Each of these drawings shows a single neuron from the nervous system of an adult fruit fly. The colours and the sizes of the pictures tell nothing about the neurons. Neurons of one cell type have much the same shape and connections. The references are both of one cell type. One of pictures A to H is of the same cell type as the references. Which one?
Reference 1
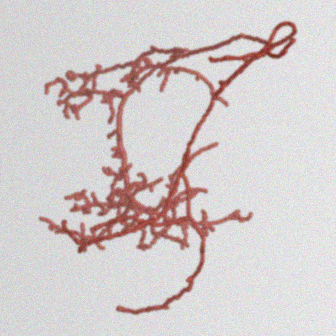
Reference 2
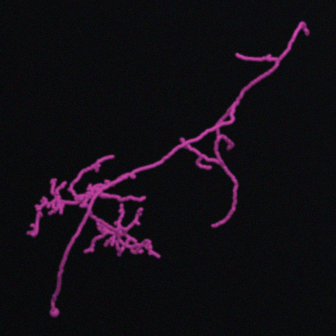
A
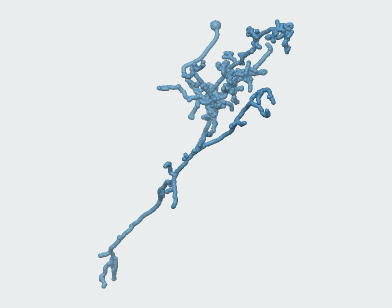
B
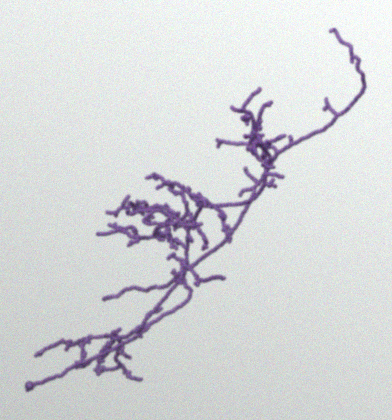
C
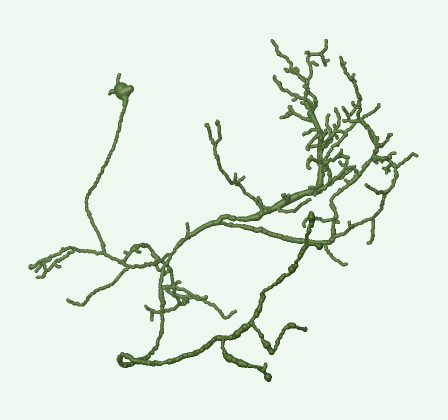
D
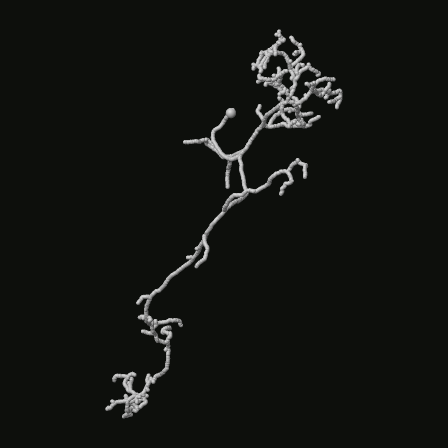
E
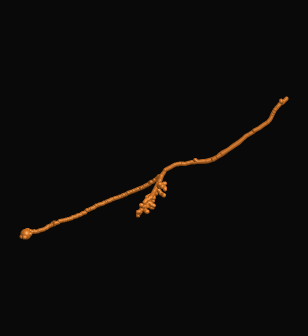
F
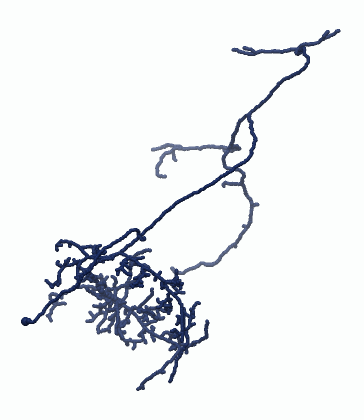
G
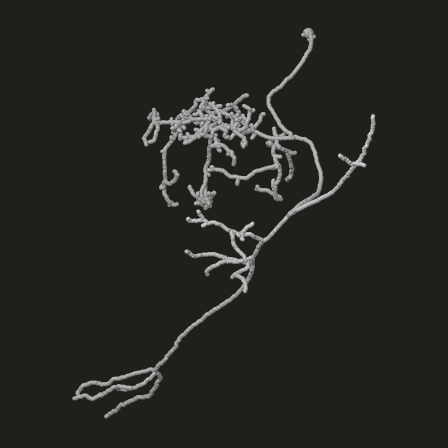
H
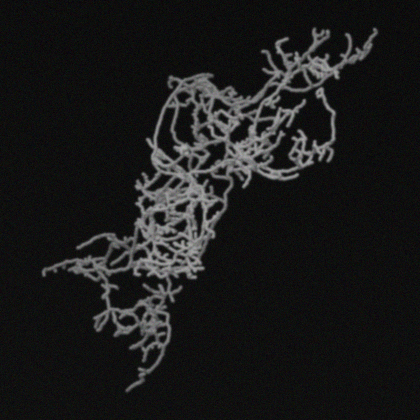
Picture F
